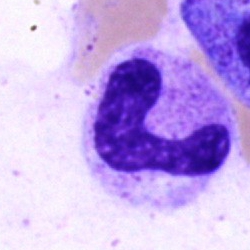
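Band neutrophil, central cell of a stained human bone marrow smear. Its nucleus is one unsegmented band bent into an L shape. The chromatin is dark purple and coarsely clumped. I find no nucleoli in the nucleus, and no vacuoles in the cytoplasm.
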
